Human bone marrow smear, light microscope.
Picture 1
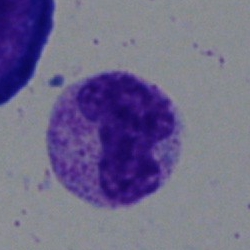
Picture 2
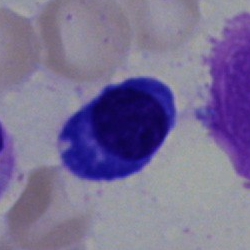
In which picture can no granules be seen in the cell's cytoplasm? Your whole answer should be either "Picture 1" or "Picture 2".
Picture 2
